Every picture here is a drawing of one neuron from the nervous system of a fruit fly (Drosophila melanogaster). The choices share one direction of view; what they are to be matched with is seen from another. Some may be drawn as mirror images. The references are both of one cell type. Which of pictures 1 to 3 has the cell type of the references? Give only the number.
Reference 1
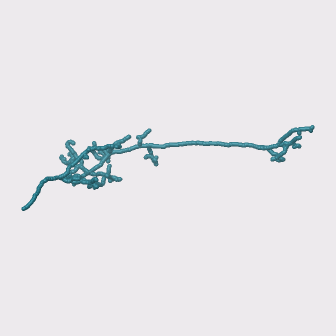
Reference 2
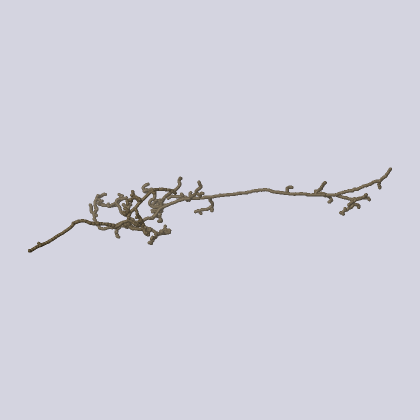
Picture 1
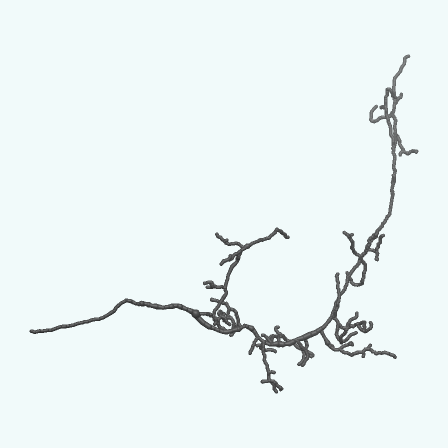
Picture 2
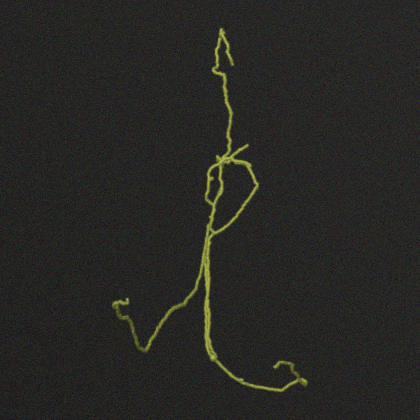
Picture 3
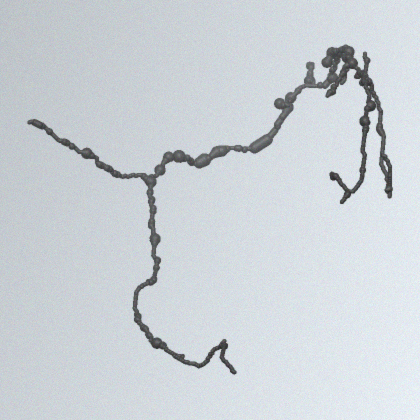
1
